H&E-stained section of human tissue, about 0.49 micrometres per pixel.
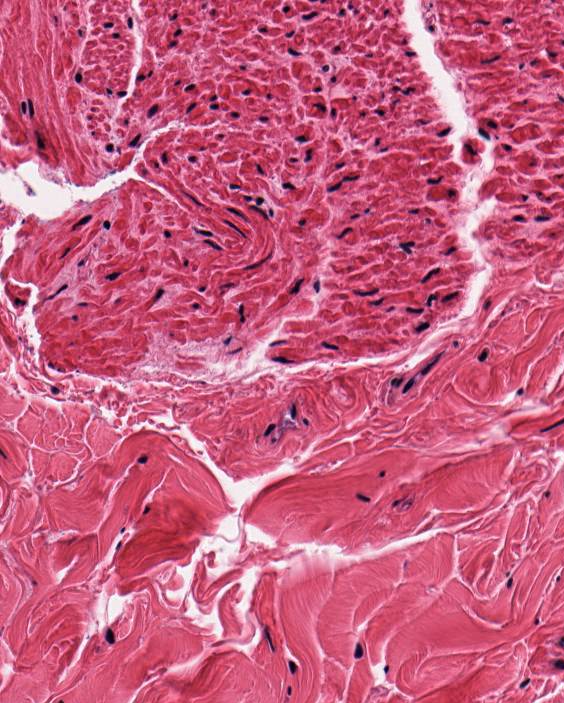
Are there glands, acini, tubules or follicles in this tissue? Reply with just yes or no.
No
